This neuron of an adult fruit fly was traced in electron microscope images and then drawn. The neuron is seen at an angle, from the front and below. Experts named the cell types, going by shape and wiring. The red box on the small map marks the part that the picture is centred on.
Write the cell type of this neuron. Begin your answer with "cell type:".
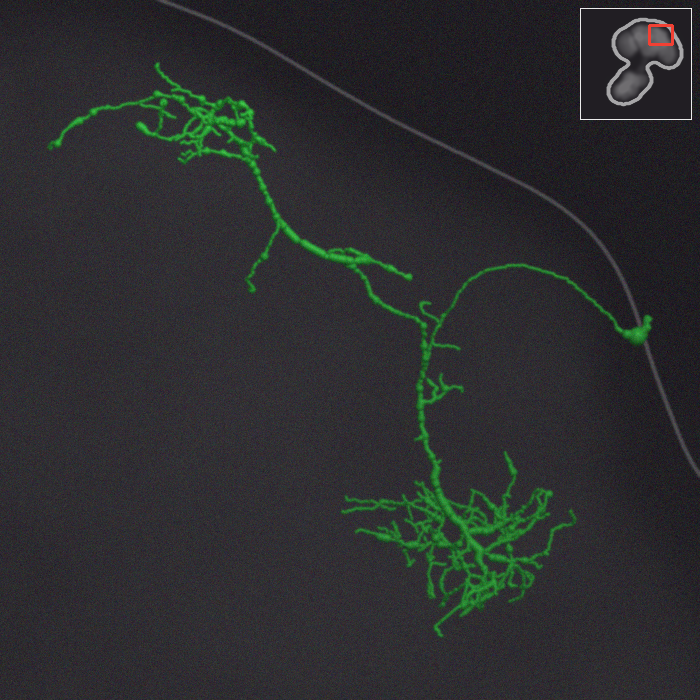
cell type: LH002m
